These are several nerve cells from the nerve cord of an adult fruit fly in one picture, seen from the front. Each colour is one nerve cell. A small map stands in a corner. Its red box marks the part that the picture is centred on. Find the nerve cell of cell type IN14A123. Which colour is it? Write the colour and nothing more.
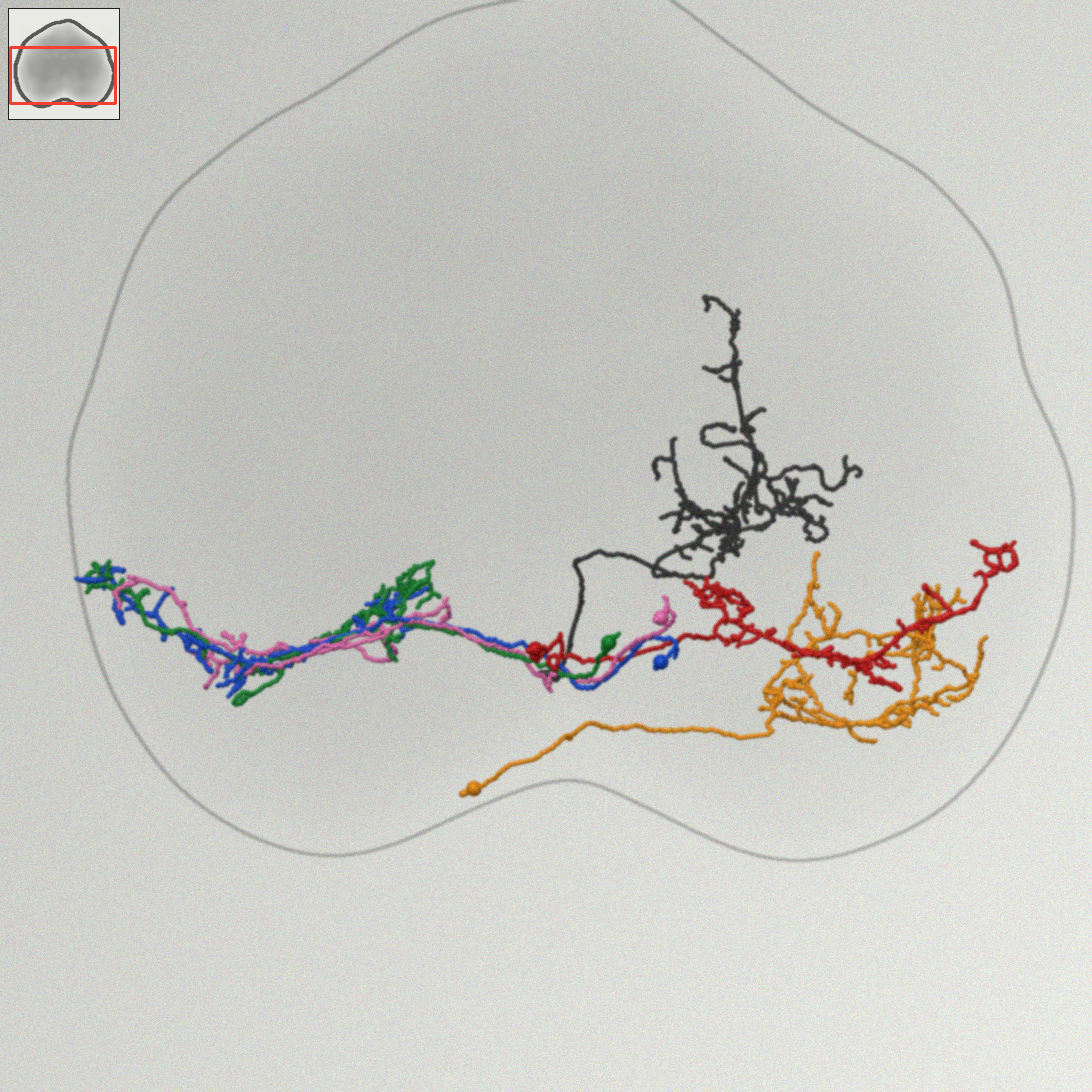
pink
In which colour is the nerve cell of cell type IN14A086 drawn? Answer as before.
green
